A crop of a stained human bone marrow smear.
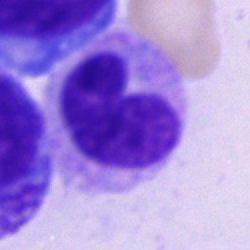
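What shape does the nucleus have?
It is kidney-like, with a deep notch in its upper edge.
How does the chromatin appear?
Dark purple and condensed.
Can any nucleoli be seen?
No, none are visible in the nucleus.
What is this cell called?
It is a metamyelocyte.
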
